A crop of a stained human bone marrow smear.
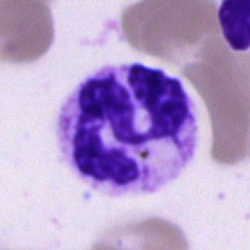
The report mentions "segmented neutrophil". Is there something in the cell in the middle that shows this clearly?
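Several lobes make up the nucleus here, curving around a pale centre, and that lobed nucleus goes with a segmented neutrophil.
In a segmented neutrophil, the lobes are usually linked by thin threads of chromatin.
The chromatin itself is dark purple and coarsely clumped.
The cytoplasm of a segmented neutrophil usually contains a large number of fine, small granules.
The granules I see are fine, which agrees with that, and they are also faint. Then there is one single small dark dot in the cytoplasm, just below the centre of the cell.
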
